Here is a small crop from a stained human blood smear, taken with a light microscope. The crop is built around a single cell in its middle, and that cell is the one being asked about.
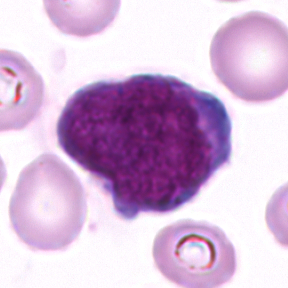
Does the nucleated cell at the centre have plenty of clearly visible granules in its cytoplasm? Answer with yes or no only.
No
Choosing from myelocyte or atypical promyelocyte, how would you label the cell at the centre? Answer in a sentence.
At the middle of the frame sits an atypical promyelocyte.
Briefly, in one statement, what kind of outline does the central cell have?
The boundary of the cell runs irregularly, ragged in parts or drawn into projections.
